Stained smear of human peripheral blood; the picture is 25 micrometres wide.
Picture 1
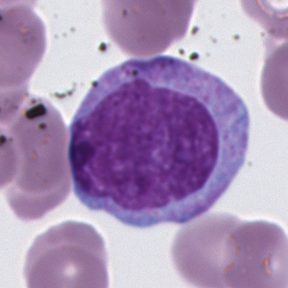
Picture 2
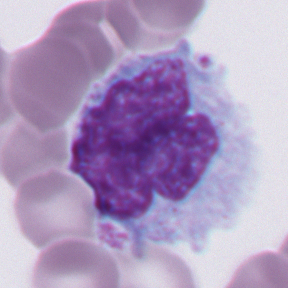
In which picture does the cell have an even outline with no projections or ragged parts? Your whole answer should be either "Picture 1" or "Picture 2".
Picture 1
